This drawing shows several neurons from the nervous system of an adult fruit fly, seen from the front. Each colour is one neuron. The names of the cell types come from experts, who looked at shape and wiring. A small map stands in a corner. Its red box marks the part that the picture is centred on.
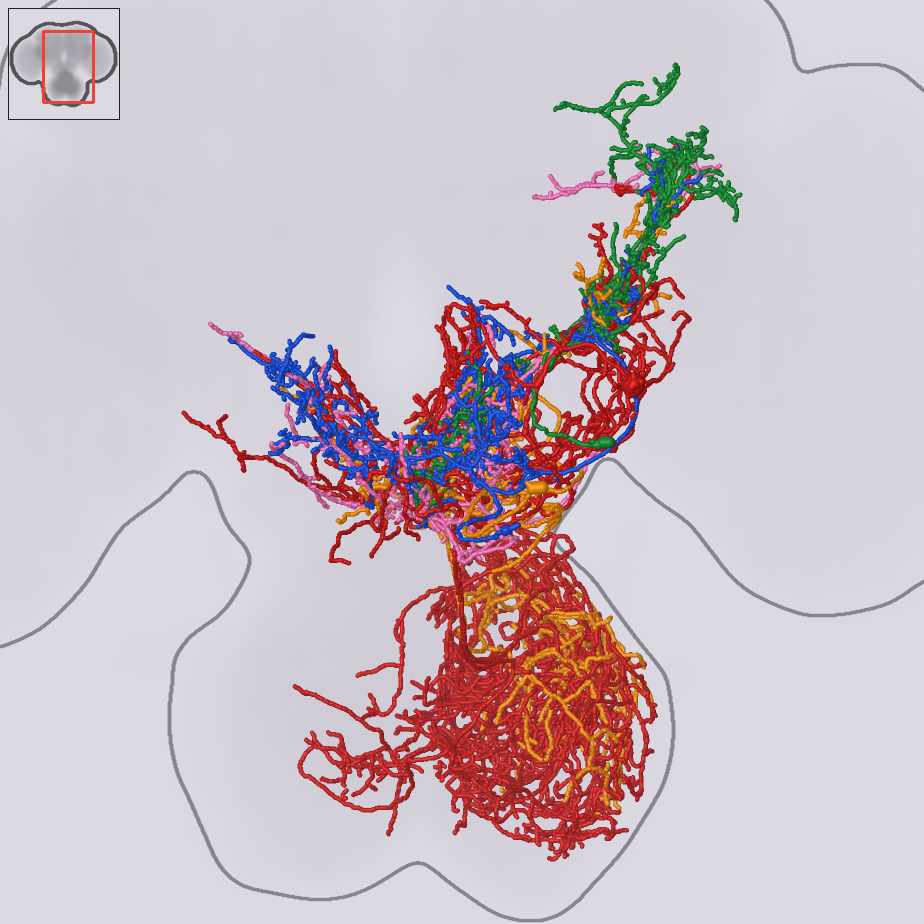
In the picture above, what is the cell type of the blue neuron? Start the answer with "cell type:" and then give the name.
cell type: GNG351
